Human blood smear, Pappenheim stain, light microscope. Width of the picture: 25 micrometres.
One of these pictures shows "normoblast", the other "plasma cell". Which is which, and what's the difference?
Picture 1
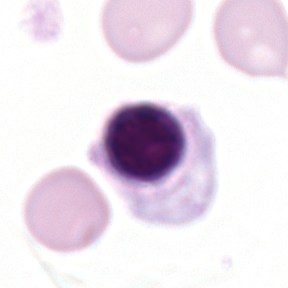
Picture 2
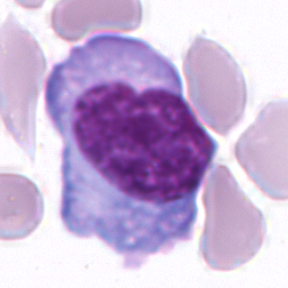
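The normoblast is in picture 1; the plasma cell is in picture 2. The normoblast's round nucleus, about 7 micrometres across, sits off-centre toward the upper left, with dense, dark purple chromatin throughout. Its cytoplasm is pale lilac-grey, widest on the right and lower sides of the nucleus. The plasma cell's nucleus, about 13 by 10 micrometres, has a shallow notch in its upper border and sits off-centre toward the right, close to the cell edge. Its cytoplasm is abundant and widest below and left of the nucleus, and the cell outline is irregular, with small blunt bulges along the lower edge.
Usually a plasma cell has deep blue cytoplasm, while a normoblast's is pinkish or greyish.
The pale lilac-grey in picture 1 fits the normoblast.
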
